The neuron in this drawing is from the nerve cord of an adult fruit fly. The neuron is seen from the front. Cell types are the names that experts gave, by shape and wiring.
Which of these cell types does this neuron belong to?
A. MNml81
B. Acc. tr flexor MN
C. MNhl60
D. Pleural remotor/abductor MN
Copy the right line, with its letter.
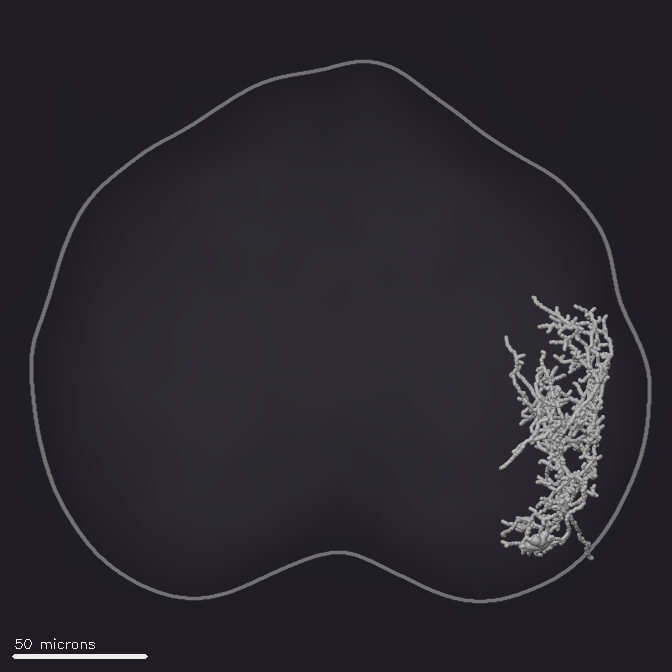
A. MNml81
